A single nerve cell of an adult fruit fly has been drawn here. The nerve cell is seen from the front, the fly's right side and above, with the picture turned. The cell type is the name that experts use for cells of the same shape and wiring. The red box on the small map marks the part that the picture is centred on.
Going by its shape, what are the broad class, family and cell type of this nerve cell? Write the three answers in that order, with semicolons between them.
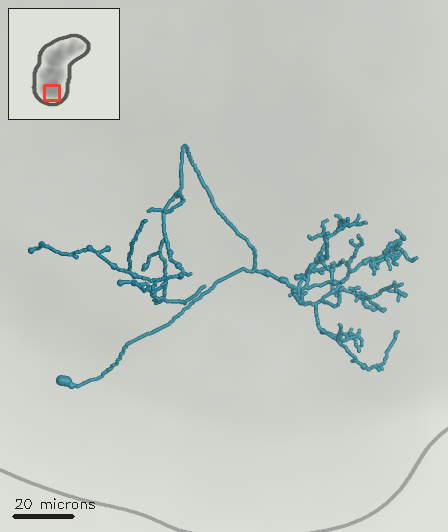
central-brain intrinsic neuron; hemilineage VLPl2_posterior; LHAV2b7_b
